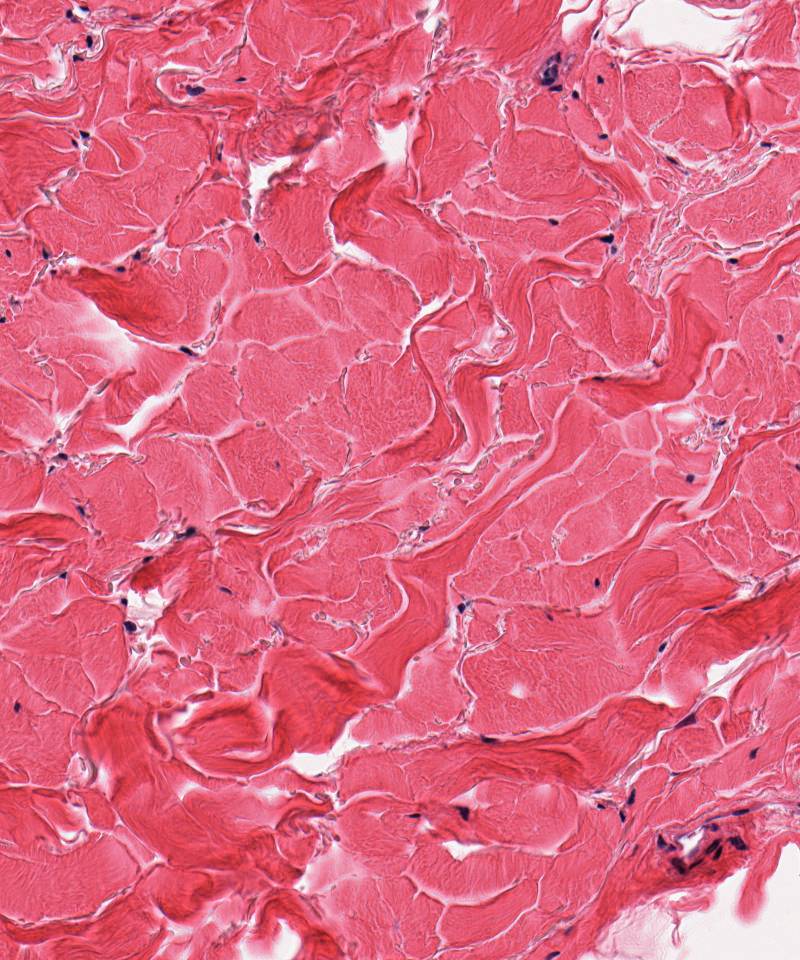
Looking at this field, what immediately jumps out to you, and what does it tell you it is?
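Dermis, whole field. Thick eosinophilic collagen bundles, running in many directions.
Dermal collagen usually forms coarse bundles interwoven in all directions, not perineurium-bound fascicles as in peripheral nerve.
Sparse small dark elongated nuclei lie along bundle edges.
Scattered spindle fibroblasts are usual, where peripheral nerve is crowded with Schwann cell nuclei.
No epithelium; no fat cells.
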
